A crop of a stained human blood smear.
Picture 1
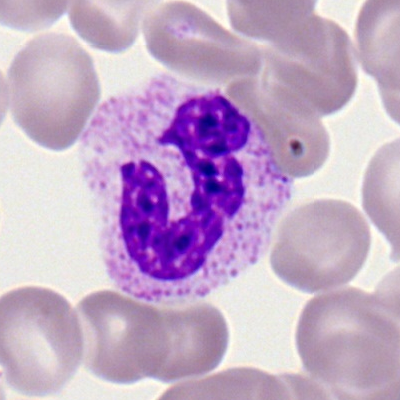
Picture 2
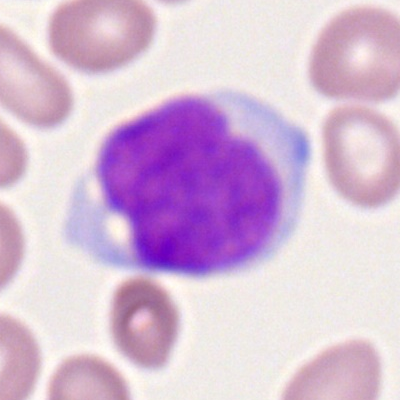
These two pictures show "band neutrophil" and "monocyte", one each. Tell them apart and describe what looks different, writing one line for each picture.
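Picture 1 is a band neutrophil. Many small pink-purple granules are scattered evenly through the cytoplasm.
Picture 2 is a monocyte. No granules are visible in the cytoplasm.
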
